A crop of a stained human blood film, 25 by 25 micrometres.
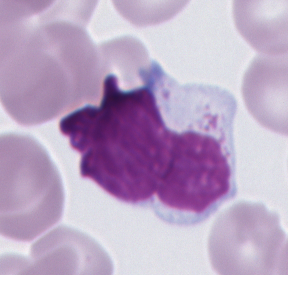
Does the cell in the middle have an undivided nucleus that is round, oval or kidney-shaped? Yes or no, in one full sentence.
No, there is a nucleus split into distinct lobes in this cell.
